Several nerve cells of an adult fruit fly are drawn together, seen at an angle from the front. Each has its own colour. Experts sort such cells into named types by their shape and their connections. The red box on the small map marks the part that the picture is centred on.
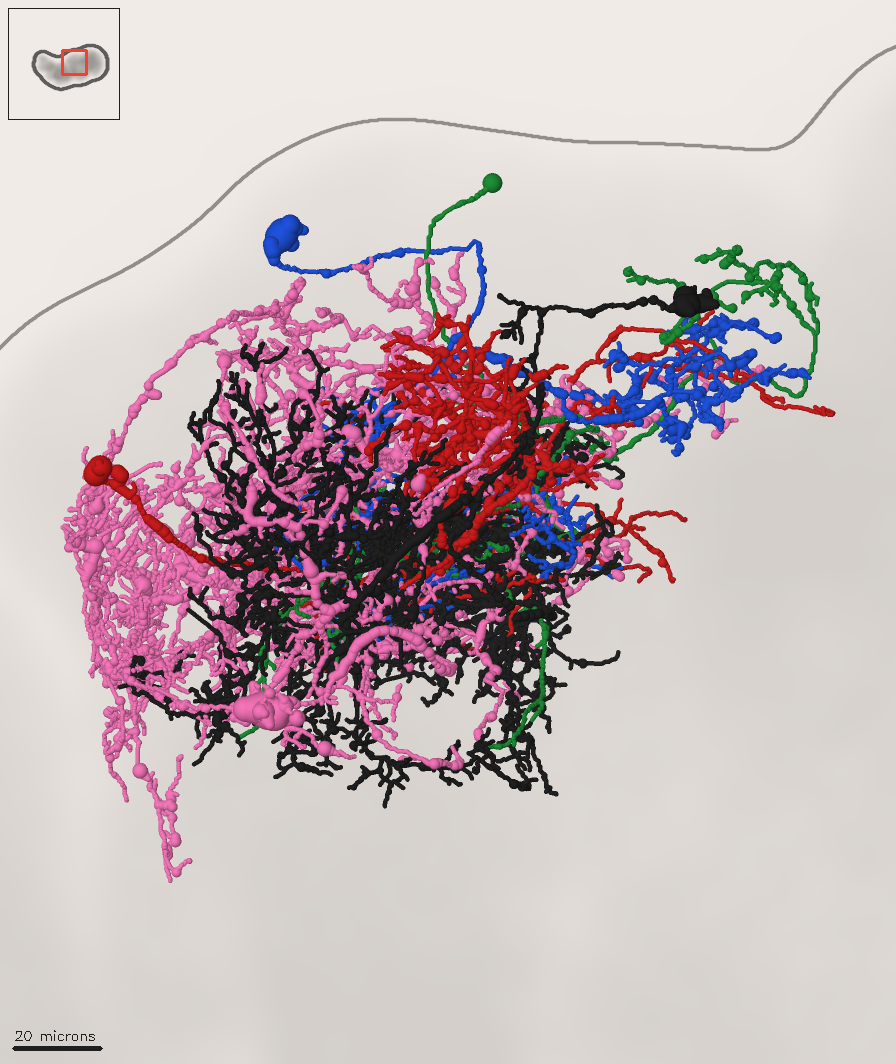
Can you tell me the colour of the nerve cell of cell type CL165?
green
